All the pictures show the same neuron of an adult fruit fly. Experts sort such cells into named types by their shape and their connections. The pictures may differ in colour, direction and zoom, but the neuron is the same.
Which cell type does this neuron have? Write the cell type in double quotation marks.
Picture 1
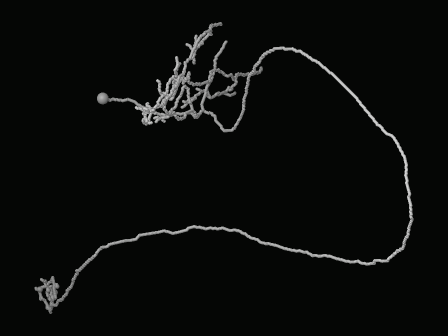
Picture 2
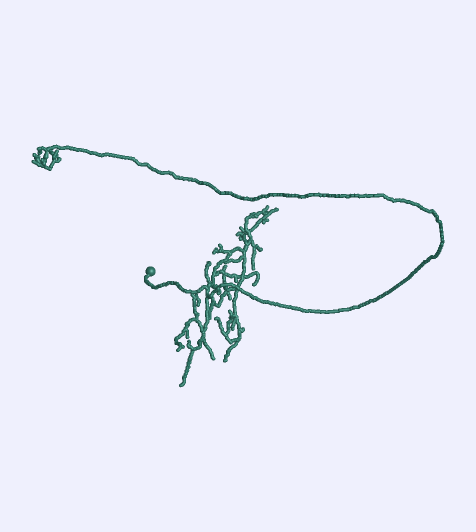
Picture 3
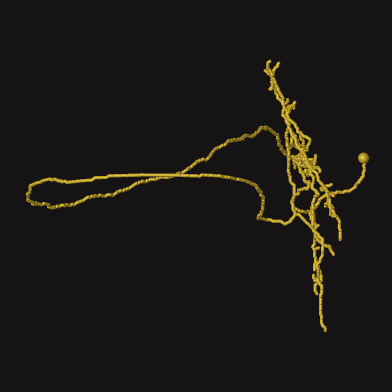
"MeTu2b"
